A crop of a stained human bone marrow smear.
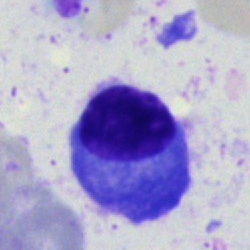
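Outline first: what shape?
Roughly round, the edge mostly smooth.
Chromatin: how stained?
Dark purple, densely stained.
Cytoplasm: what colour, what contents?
Deep blue, with no distinct granules.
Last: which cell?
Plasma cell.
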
